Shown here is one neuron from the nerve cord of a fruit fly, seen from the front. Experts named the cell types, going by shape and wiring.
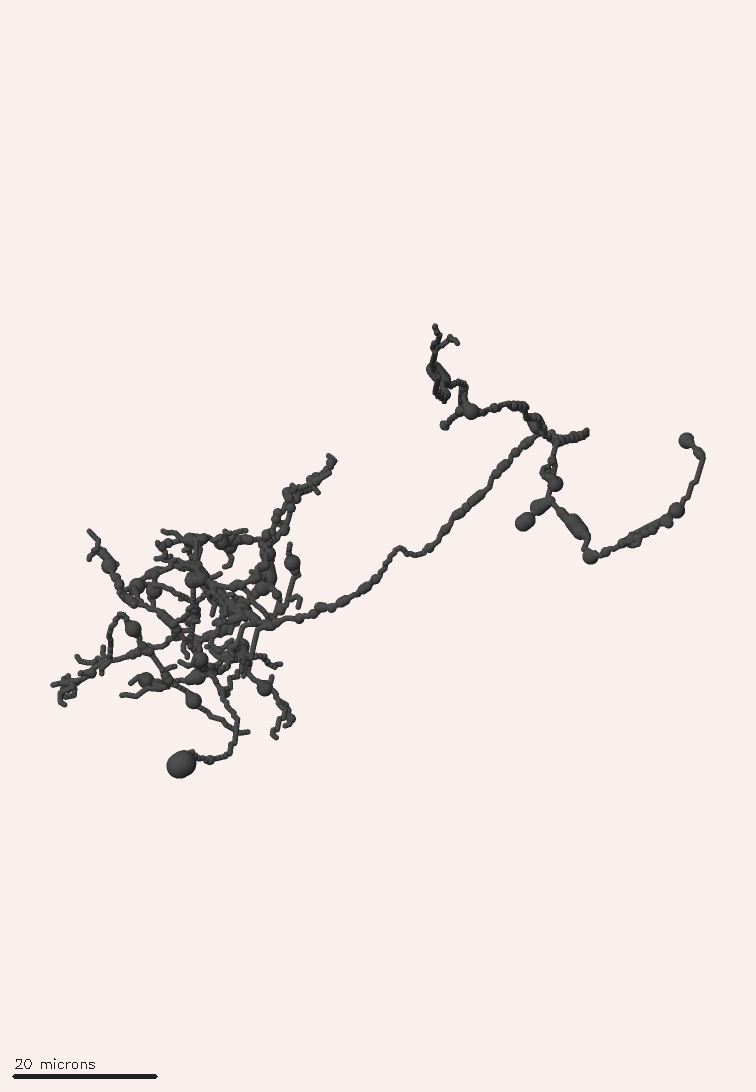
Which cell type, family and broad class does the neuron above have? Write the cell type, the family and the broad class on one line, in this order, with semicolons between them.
AN10B039; hemilineage 10B; ascending neuron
